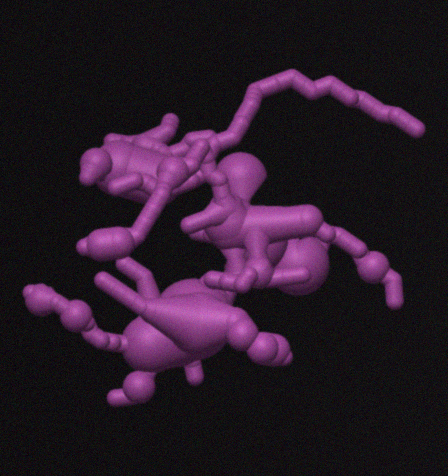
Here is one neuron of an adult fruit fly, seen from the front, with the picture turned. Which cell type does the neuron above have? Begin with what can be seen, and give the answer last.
As drawn here it is about as wide as it is tall. This is a sensory neuron entering the brain. Its cell type is ORN_VL1.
